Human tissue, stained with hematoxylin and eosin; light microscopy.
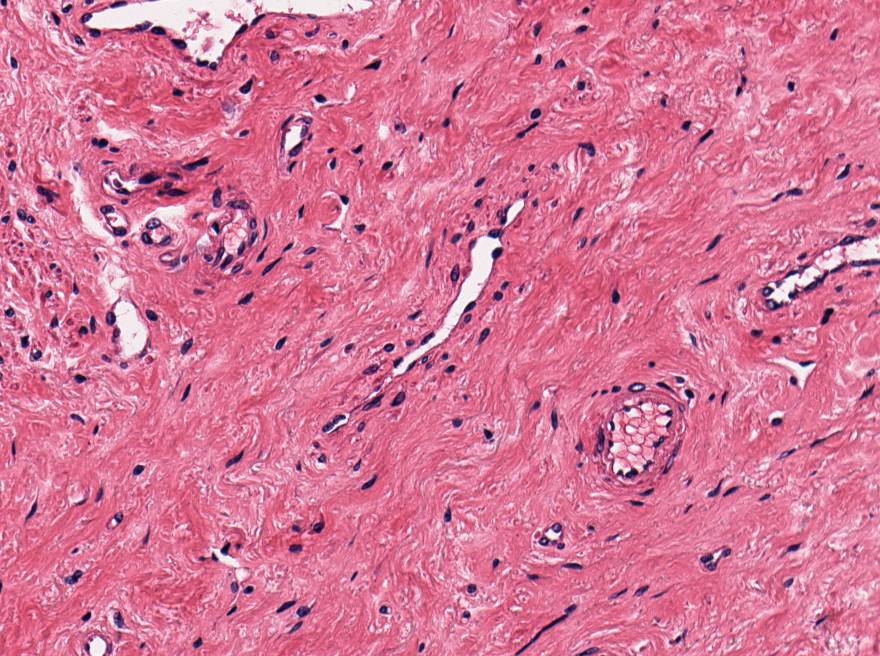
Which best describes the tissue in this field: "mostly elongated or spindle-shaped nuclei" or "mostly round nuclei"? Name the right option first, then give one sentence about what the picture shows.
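Mostly elongated or spindle-shaped nuclei. The stromal nuclei are sparse, small, dark and spindle-shaped, and are scattered fairly evenly through the field.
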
